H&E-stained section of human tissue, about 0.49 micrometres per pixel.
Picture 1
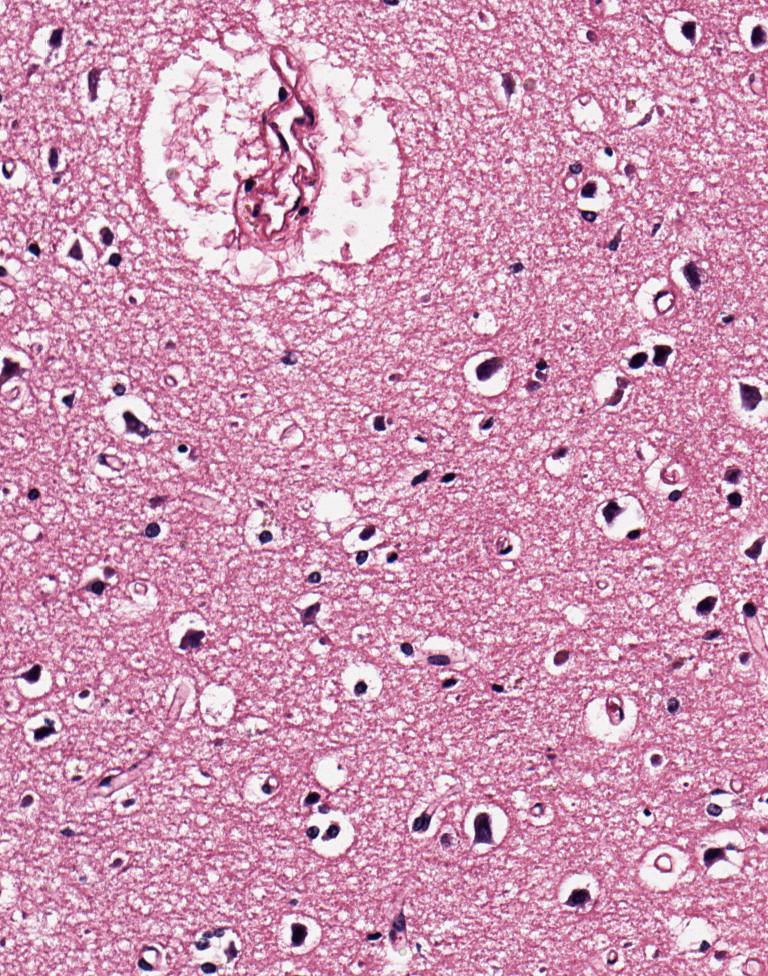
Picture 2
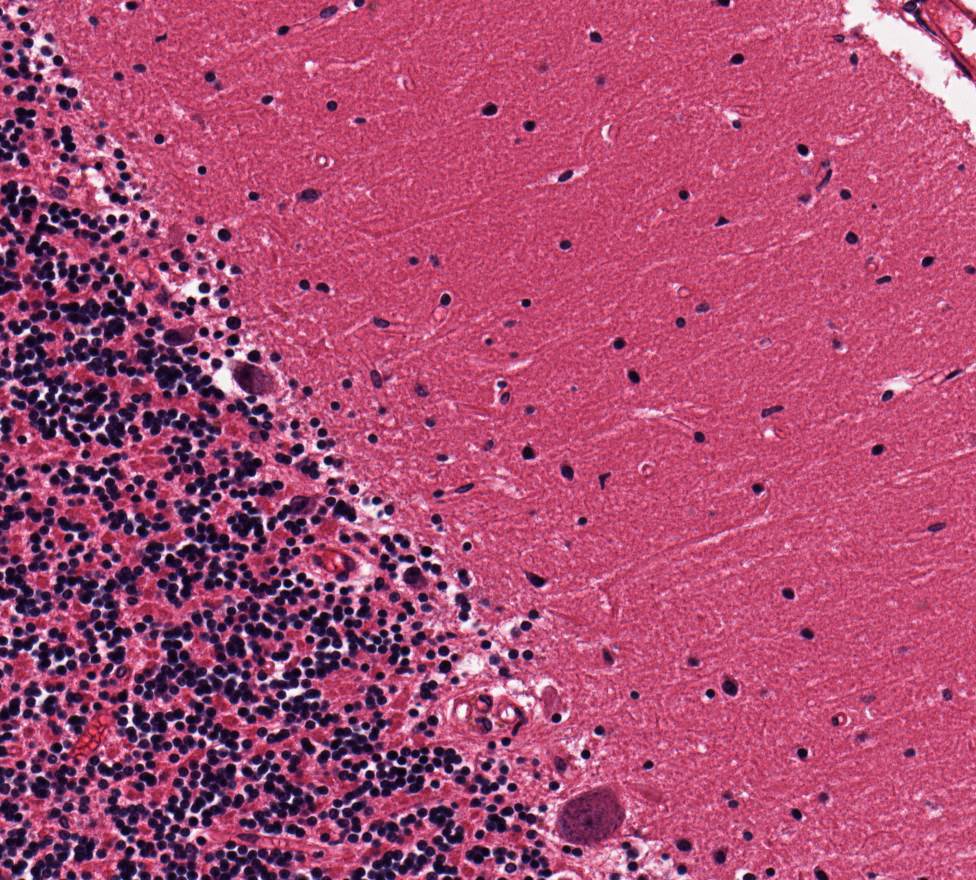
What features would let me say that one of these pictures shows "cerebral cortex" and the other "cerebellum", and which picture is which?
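Picture 1 is cerebral cortex, and picture 2 is cerebellum. In the cerebral cortex, a fine-textured pink fibrillary background fills the whole field, with cells scattered singly rather than arranged in sheets or units. Larger cells with dark, angular, sometimes triangular nuclei are spread throughout, and many cells sit within clear, empty, rounded halos that separate them from the pink background. Small round dark nuclei with little or no visible cytoplasm are dotted among the larger cells. The cerebellum, by contrast, is divided into two layers along a diagonal boundary. At the lower left lies a dense layer packed with small, round, darkly staining nuclei with scant visible cytoplasm, broken by small pink cell-free patches. At the upper right lies a pale, sparsely cellular layer of finely fibrillar pink neuropil holding only scattered small dark nuclei.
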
